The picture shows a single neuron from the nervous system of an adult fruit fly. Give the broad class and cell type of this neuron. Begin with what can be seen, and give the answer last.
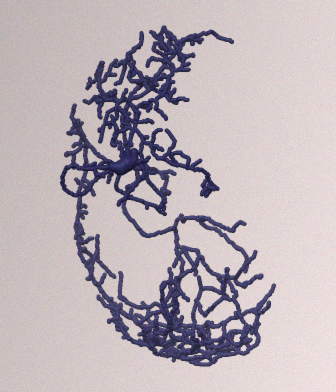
The cell body is in the middle of the picture. The picture shows dozens of branch ends. Its broad class is nerve-cord intrinsic neuron. It is of cell type INXXX285.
